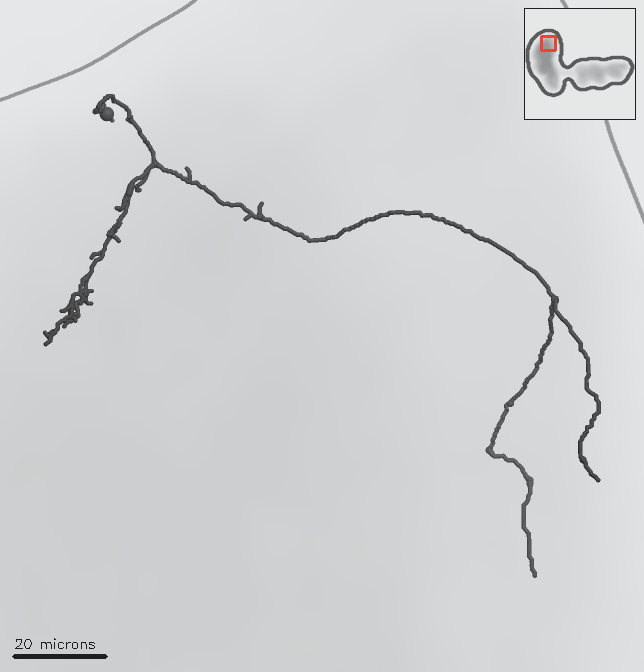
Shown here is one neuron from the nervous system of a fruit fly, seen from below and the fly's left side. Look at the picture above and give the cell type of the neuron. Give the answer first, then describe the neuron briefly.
Its cell type is TmY9b. Its broad class is optic-lobe intrinsic neuron. The cell body can be seen at the upper left of the picture. By the scale bar it is about 120 microns wide in this view.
